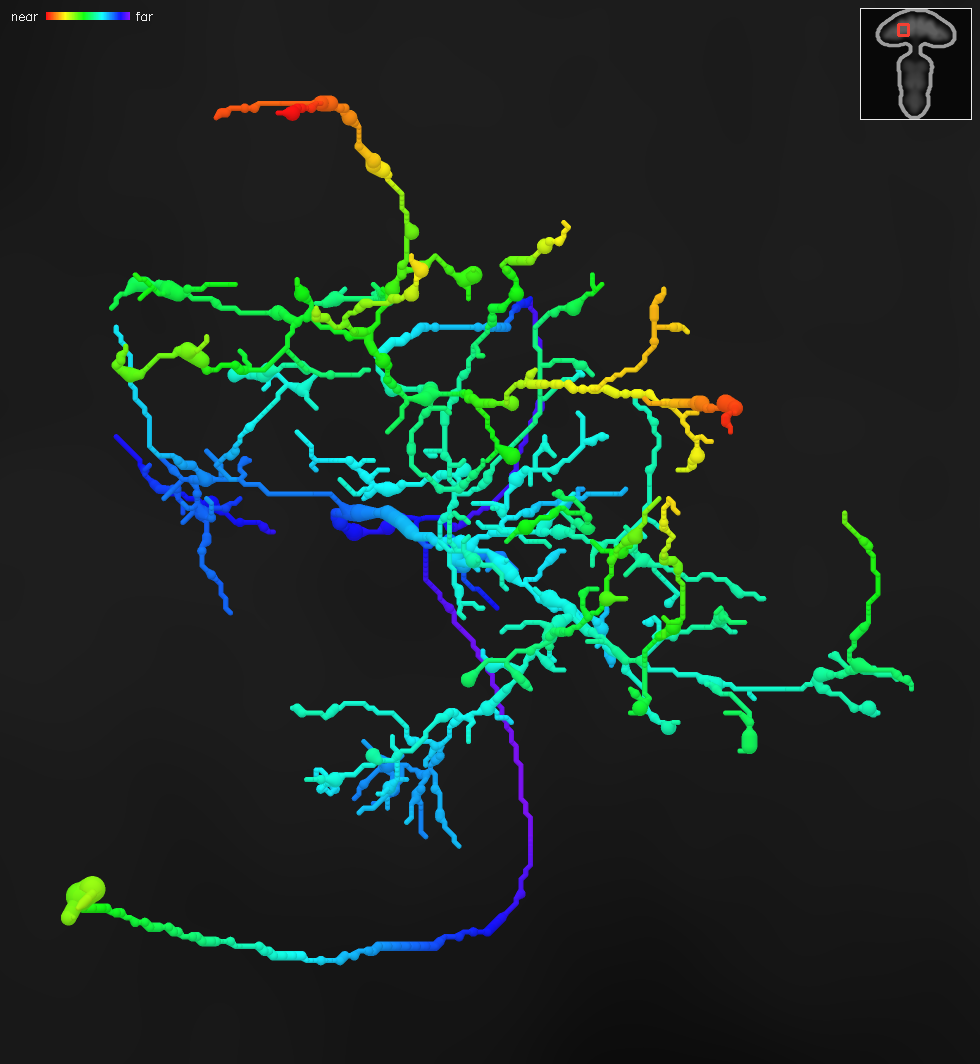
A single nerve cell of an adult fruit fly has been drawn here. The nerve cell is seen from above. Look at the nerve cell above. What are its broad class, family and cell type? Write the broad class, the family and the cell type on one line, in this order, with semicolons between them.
central-brain intrinsic neuron; hemilineage VLPp&l1_anterior; PLP084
